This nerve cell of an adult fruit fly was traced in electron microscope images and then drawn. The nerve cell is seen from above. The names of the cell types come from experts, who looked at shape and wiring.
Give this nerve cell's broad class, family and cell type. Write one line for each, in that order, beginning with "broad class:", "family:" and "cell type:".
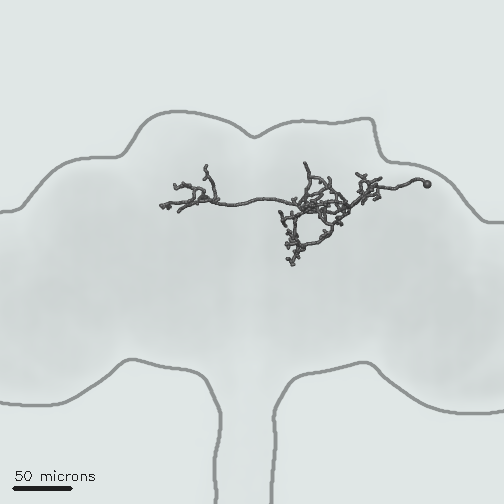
broad class: central-brain intrinsic neuron
family: hemilineage AOTUv4_dorsal
cell type: SMP008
